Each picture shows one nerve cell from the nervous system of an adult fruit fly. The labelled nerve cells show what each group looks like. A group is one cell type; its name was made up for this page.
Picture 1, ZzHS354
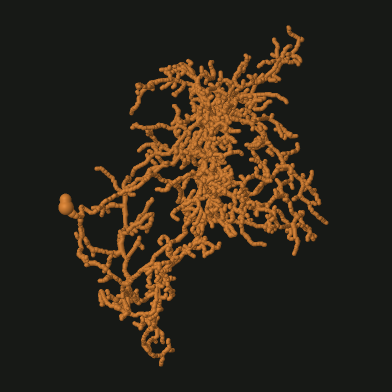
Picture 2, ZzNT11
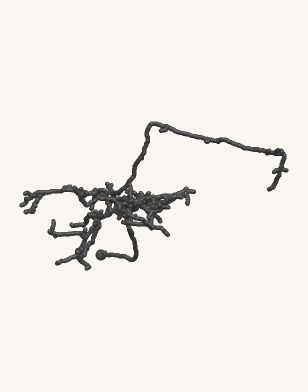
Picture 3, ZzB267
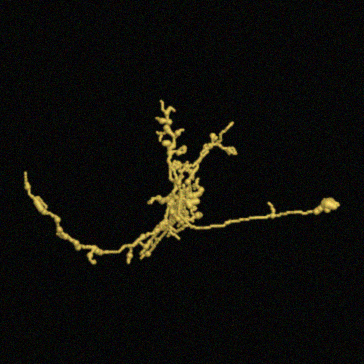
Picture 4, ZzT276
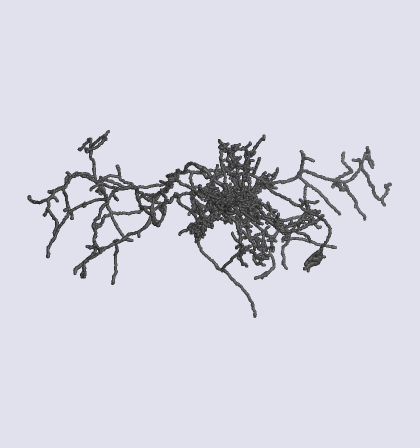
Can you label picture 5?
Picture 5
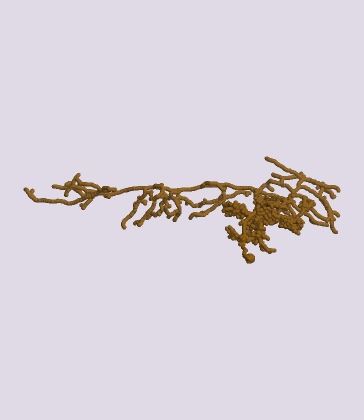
ZzT276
